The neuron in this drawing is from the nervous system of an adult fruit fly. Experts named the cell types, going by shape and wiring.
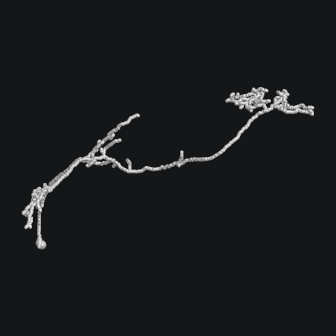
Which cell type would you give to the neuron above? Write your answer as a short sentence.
The cell type is CB3118.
